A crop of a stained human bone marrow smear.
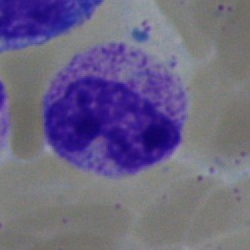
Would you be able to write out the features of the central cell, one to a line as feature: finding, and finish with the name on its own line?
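Shape: kidney-shaped nucleus, you'll see the dent on its lower edge
Spread: cytoplasm forms a wider band above the nucleus than below
Granules: fine and purple, filling the cytoplasm
Background: pale pinkish-lilac between the granules
Cell: band neutrophil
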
